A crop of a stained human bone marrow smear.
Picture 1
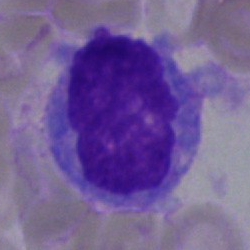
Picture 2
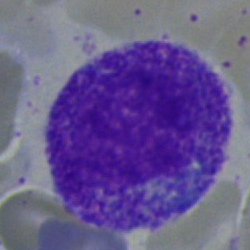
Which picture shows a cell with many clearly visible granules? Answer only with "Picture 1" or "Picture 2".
Picture 2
